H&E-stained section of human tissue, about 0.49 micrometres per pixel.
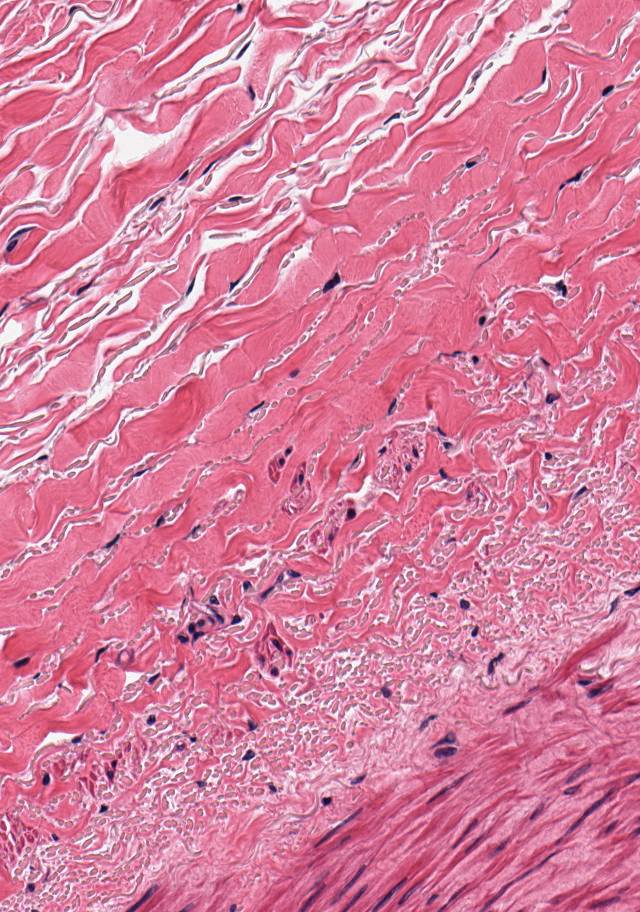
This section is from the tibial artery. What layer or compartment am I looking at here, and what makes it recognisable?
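The tunica adventitia is what this field shows. Dense collagen bundles fill the upper and left parts, with sparse, thin, dark-staining spindle-shaped fibroblast nuclei scattered between them.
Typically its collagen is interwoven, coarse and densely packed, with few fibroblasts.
Narrow white clefts separate the bundles, most numerous in the upper left. In the lower centre, fine, fragmented, pale pink wisps form a looser meshwork, and a band of smooth muscle occupies the lower right corner.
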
